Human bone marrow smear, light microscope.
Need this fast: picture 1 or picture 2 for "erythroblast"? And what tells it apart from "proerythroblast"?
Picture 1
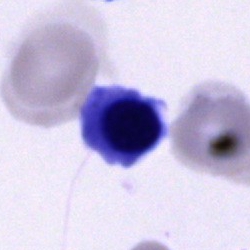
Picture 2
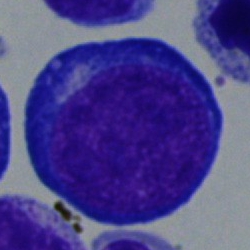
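An erythroblast appears in picture 1 and a proerythroblast in picture 2. Outline: the erythroblast is irregular, with small angular bulges, whereas the proerythroblast is round and smooth. Nucleus: the erythroblast's nucleus stains very dark and evenly dense throughout and sits off-centre toward the right; the proerythroblast's chromatin is finely granular and evenly spread.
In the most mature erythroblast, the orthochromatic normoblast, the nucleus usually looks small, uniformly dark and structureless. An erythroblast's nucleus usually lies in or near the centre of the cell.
Cytoplasm: both cells have deep blue cytoplasm without granules, but in the erythroblast it forms a rim widest on the left side, while in the proerythroblast it is a narrow rim around the nucleus with a paler zone beside it on the upper-left side.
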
